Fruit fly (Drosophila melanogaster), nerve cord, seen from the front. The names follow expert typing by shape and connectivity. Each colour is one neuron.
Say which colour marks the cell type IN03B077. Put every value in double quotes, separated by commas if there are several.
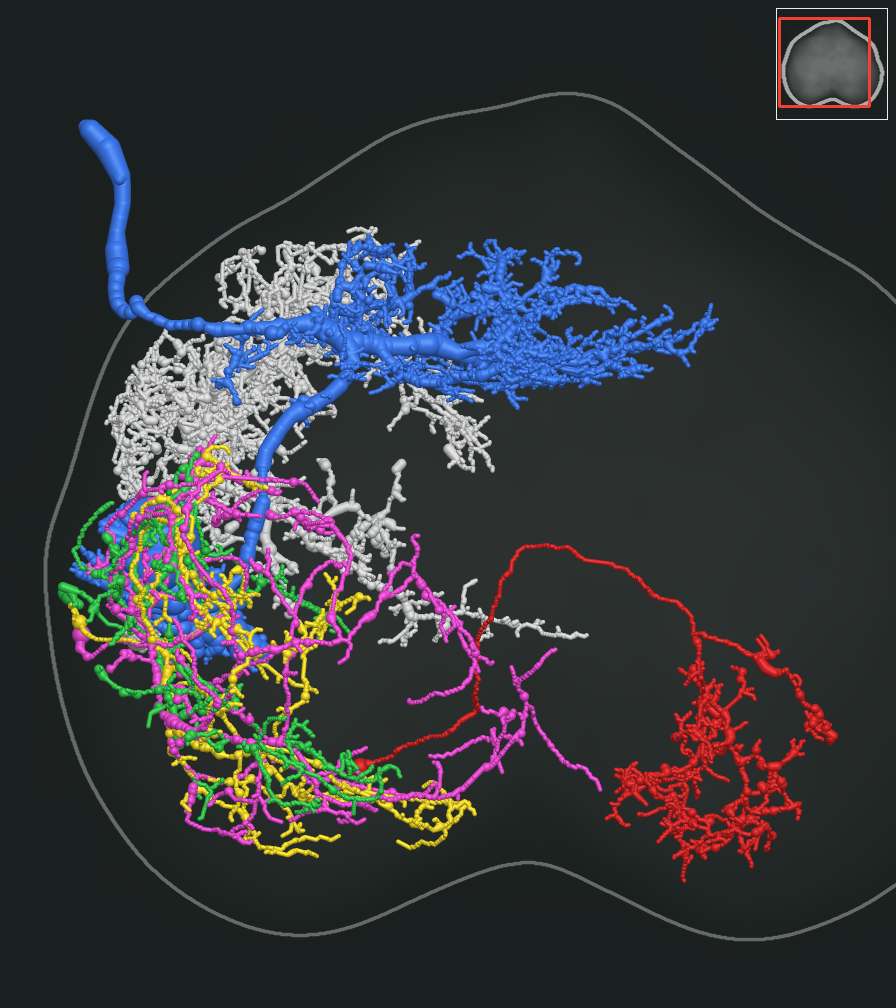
"blue"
